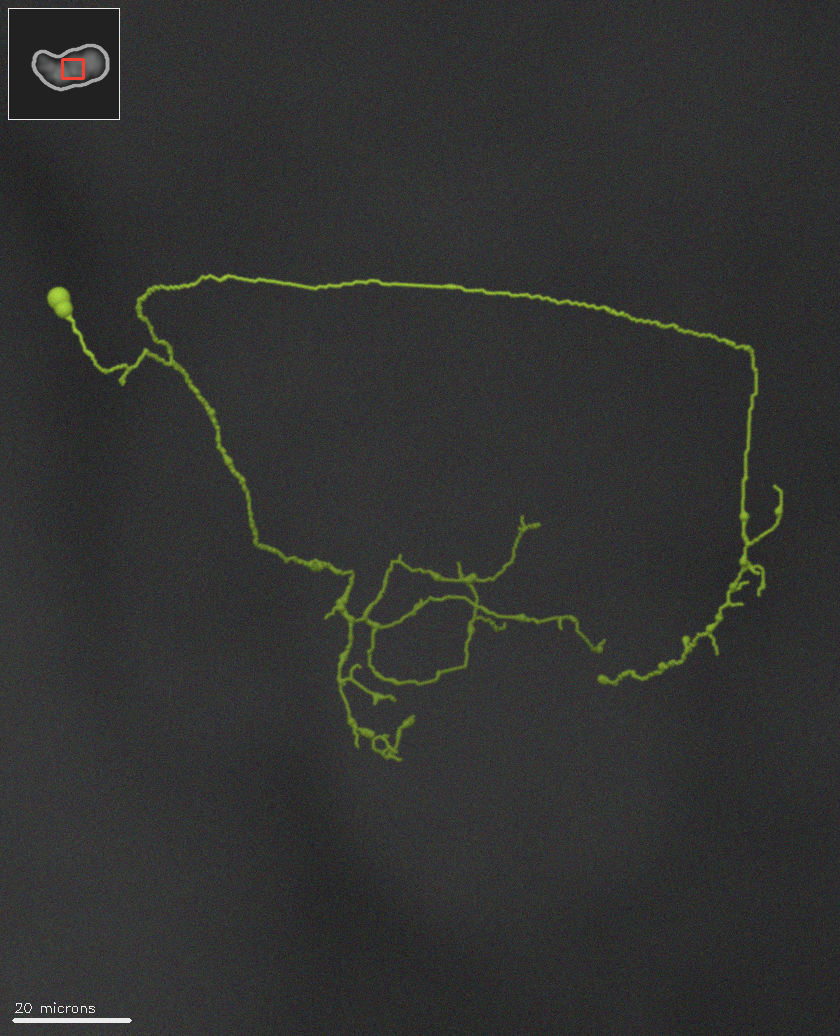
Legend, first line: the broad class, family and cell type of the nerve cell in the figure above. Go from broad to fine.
central-brain intrinsic neuron; hemilineage SLPa&l1_lateral; WED040_a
